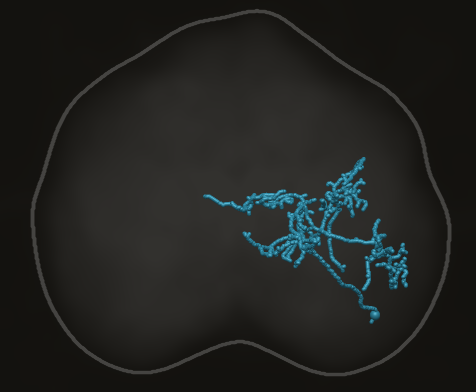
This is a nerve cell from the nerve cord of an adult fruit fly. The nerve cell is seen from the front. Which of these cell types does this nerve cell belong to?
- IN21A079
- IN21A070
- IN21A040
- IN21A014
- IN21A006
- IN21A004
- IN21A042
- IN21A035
IN21A040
